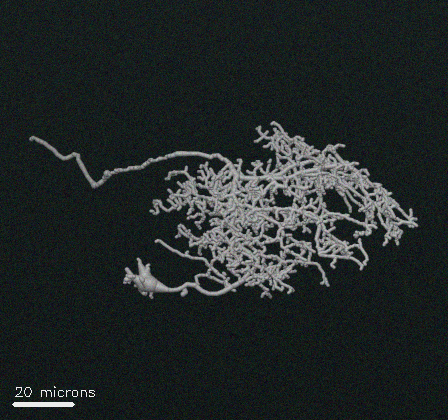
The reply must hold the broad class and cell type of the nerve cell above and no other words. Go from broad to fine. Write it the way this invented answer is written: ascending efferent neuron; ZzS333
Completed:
nerve-cord intrinsic neuron; INXXX315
